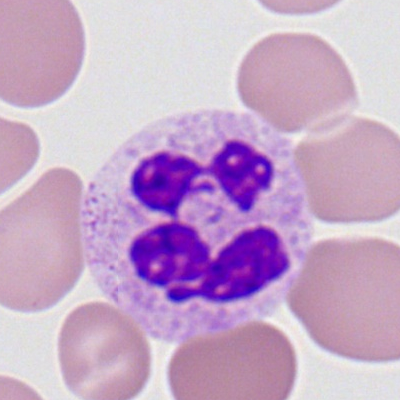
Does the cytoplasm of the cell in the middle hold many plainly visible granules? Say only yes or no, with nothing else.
Yes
